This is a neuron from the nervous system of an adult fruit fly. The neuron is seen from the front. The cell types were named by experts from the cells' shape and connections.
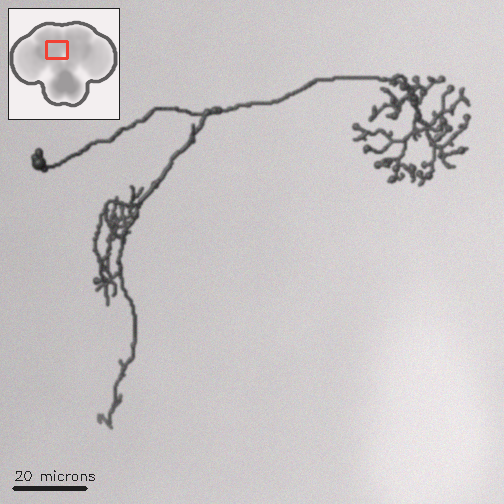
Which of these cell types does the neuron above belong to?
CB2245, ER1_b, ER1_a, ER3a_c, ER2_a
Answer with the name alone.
ER1_a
